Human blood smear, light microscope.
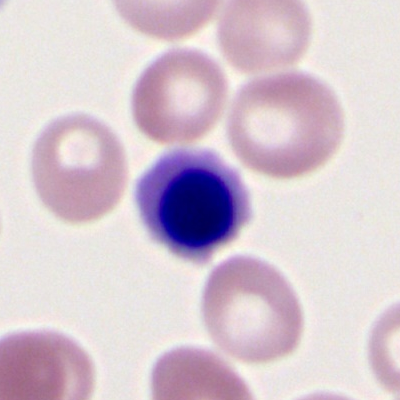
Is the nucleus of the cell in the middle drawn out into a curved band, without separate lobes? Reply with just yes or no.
No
